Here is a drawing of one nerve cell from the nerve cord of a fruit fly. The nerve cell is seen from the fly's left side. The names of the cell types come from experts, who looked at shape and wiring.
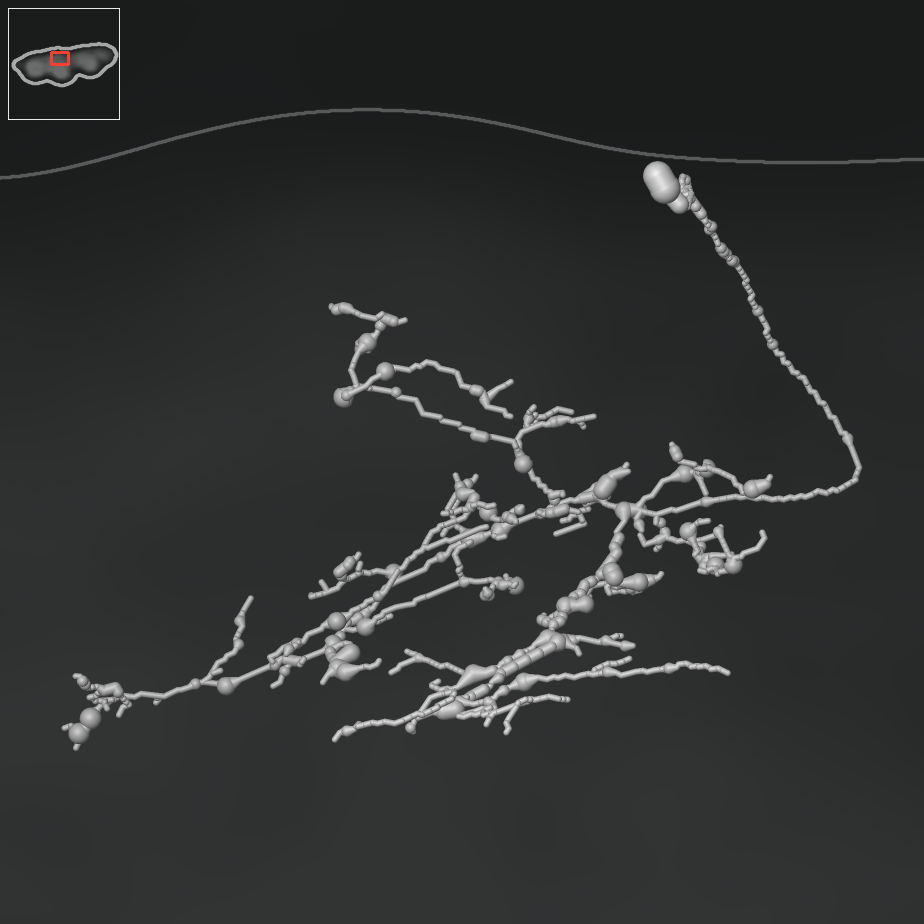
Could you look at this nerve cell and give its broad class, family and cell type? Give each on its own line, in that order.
nerve-cord intrinsic neuron
hemilineage 11B
IN11B020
